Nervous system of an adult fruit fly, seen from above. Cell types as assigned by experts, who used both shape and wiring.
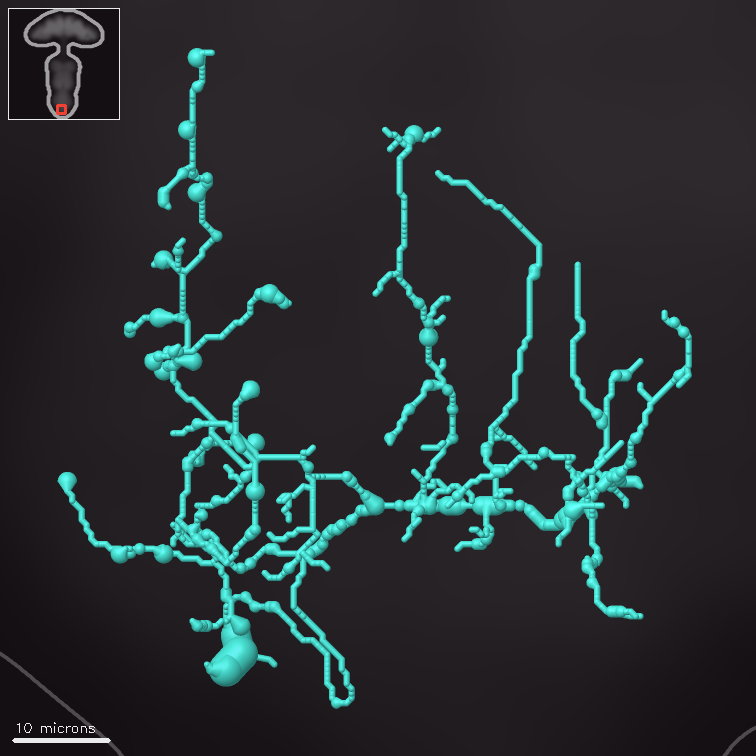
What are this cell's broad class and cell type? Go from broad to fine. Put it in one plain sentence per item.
A nerve-cord intrinsic neuron, type INXXX446.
